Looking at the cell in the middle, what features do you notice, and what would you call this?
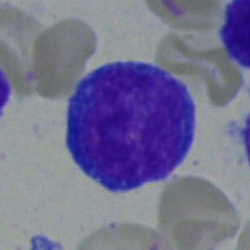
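Thin rim of cytoplasm around the nucleus. Rim deep blue. No granules visible in cytoplasm. No vacuoles seen. Cell: blast.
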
